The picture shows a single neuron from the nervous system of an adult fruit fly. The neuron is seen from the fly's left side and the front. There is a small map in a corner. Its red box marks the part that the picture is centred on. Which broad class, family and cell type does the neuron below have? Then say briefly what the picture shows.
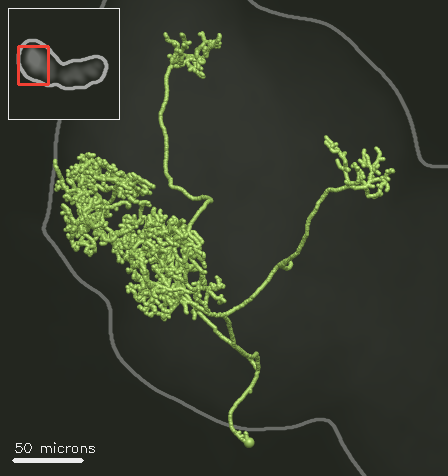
Its broad class is central-brain intrinsic neuron. Its family is called class ALPN. It is of cell type M_imPNl92. The cell body is at the bottom of the picture. By the scale bar it is about 300 microns tall in this view. The picture shows dozens of branch ends.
